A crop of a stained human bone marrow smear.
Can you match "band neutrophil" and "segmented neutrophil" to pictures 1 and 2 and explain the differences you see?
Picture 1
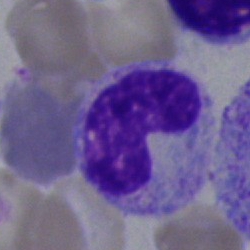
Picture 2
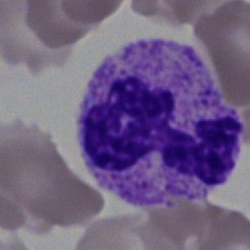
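Identity first: picture 1 is a band neutrophil, picture 2 a segmented neutrophil. Outline: both cells are round and smooth. Chromatin: dark purple in both, clumped with small pale gaps in the band neutrophil and coarsely clumped in the segmented neutrophil. Nucleoli and vacuoles: none are visible in either cell. Nuclear shape: in picture 1 the nucleus is deeply indented into a kidney or horseshoe shape, its notch opening to the right and filled by pale lilac-grey cytoplasm.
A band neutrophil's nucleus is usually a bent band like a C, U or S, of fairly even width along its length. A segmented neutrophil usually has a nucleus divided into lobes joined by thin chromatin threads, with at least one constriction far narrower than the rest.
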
